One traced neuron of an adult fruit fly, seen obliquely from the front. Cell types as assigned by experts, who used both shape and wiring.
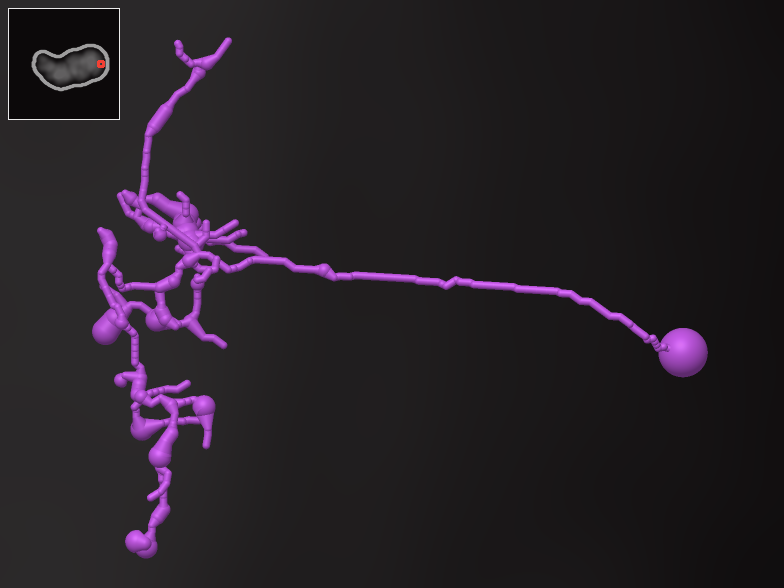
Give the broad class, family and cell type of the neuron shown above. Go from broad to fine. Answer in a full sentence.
An optic-lobe intrinsic neuron of the Cm family, type Cm2.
